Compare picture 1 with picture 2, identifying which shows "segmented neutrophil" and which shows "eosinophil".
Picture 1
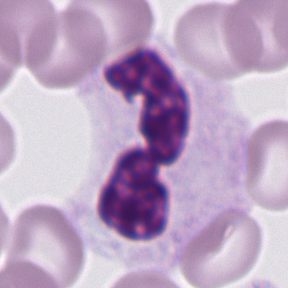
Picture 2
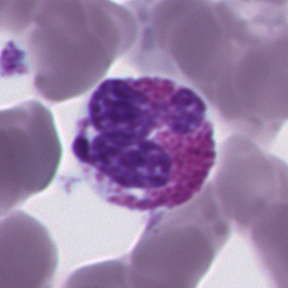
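The segmented neutrophil is in picture 1 and the eosinophil in picture 2. In picture 1 the plentiful, pale lilac-pink cytoplasm holds fine, faint granules throughout, whereas in picture 2 the cytoplasm is packed with coarse, rounded red-pink granules, most plainly seen on the right side beside the nucleus.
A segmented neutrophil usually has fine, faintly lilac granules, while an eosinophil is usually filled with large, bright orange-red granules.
The nuclei also differ in form: in picture 1 the nucleus consists of two main masses joined by a narrow waist, with dark purple, coarsely clumped chromatin, and in picture 2 it is divided into separate lobes.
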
